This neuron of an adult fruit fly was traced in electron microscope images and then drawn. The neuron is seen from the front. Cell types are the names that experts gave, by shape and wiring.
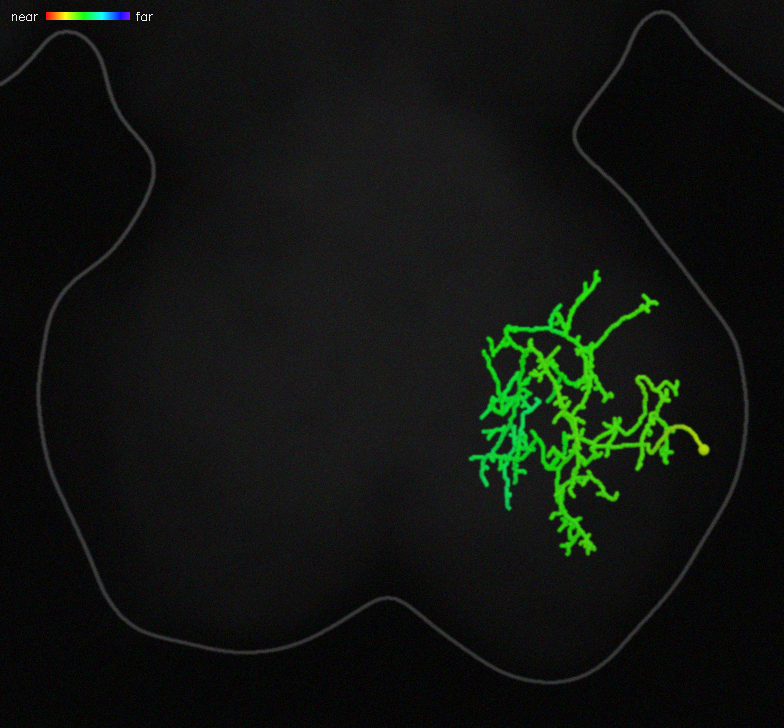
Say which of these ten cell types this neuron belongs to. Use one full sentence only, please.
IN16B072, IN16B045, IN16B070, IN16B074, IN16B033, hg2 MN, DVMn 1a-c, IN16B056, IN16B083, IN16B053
Regarding its cell type, the neuron is IN16B083.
